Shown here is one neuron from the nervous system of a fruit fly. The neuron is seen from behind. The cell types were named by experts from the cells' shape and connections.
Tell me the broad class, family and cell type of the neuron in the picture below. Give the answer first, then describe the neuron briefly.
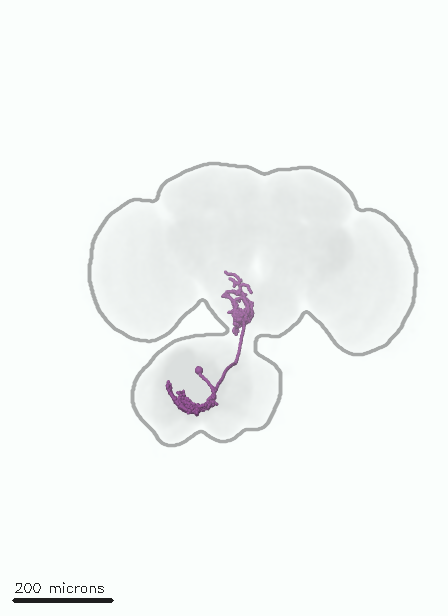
This is an ascending neuron. Its family is hemilineage 17A. It is of cell type AN17A076. The cell body can be seen in the middle of the picture. By the scale bar it is about 300 microns tall in this view.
